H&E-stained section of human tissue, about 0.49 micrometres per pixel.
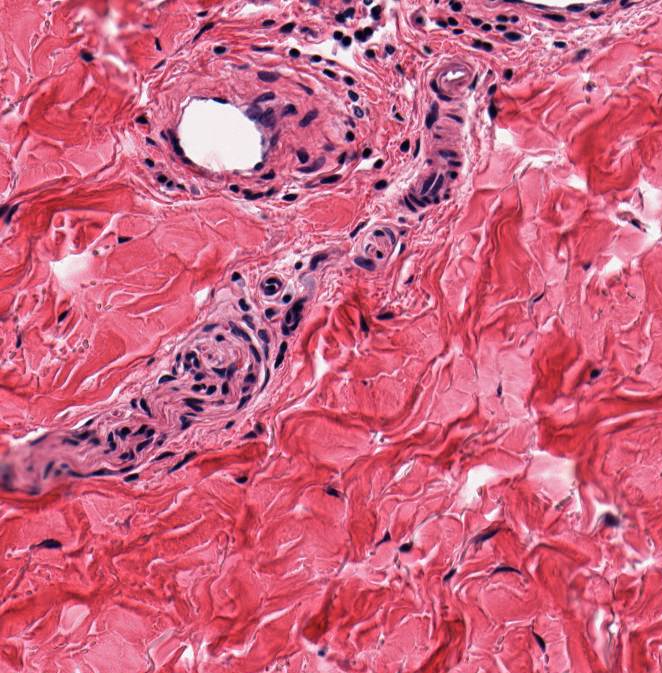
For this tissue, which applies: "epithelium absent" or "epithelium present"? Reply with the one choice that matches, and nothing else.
Epithelium absent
